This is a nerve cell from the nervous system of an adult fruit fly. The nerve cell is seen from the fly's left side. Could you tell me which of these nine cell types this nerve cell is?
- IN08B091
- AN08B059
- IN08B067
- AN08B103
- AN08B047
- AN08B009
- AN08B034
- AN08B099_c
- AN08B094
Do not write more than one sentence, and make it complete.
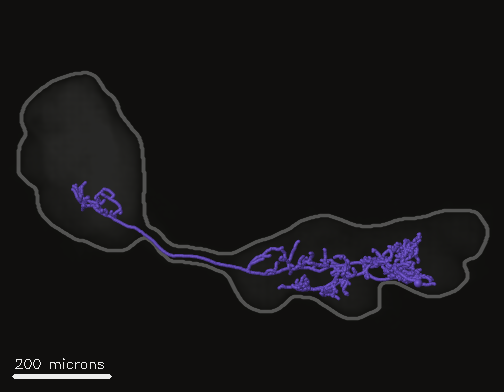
Within the cell type AN08B009 sits this nerve cell.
